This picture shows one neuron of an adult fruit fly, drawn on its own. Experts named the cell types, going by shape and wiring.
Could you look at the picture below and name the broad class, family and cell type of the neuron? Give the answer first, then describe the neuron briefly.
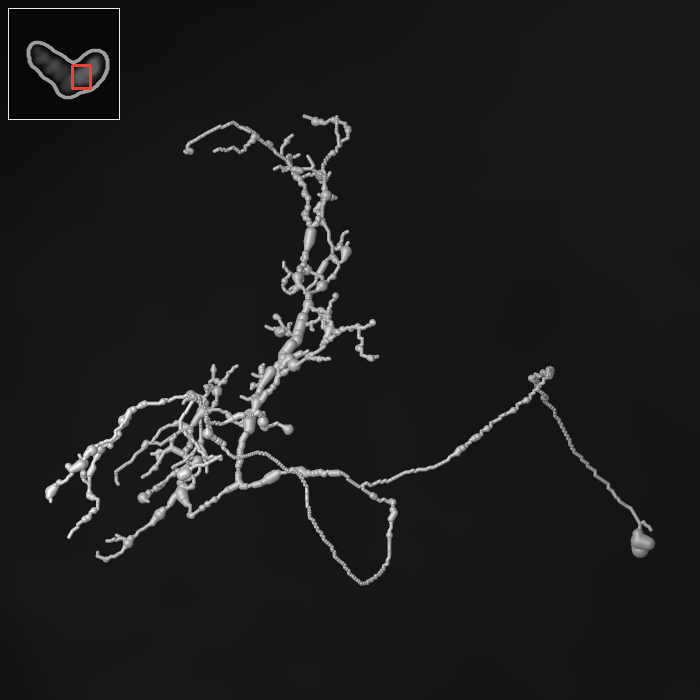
It is a central-brain intrinsic neuron. The family is hemilineage AOTUv1_ventral. The cell type is PS038. The picture shows dozens of branch ends. As drawn here it is wider than it is tall.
